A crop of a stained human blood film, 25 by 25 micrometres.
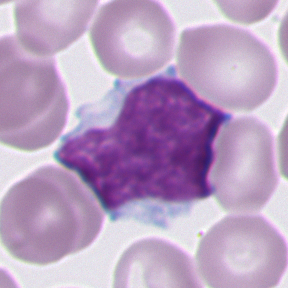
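Typical lymphocyte, peripheral blood smear. Nucleus occupies most of the cell; chromatin dark purple, coarsely mottled. Cytoplasm very pale greyish blue, visible chiefly at the upper left and at the bottom of the nucleus.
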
